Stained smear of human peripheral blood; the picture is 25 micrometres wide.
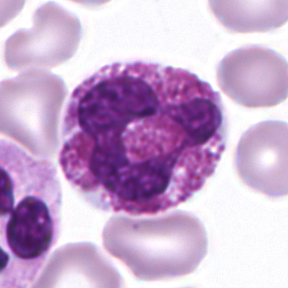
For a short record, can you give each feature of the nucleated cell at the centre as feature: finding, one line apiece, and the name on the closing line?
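Outline: roughly round, with a finely bumpy edge where granules reach the margin
Size: about 14 micrometres across
Chromatin: dark purple and dense in the lobes
Granules: coarse, packed throughout the cytoplasm
Tint: reddish-pink in the granular cytoplasm between and around the lobes
Name: eosinophil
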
